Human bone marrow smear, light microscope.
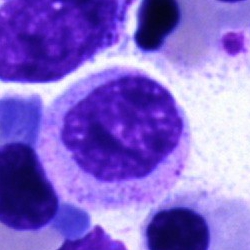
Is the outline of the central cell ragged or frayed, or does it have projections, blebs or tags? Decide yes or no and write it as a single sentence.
No, the cell's outline is smooth, without projections.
